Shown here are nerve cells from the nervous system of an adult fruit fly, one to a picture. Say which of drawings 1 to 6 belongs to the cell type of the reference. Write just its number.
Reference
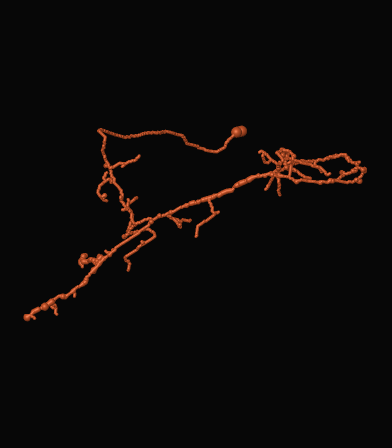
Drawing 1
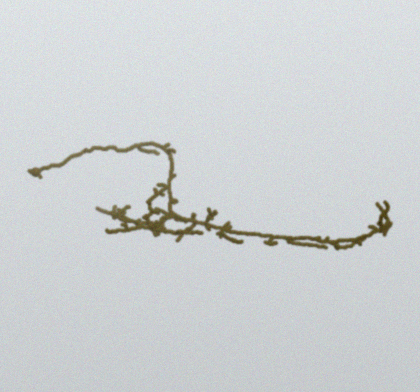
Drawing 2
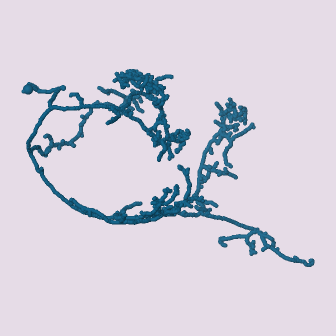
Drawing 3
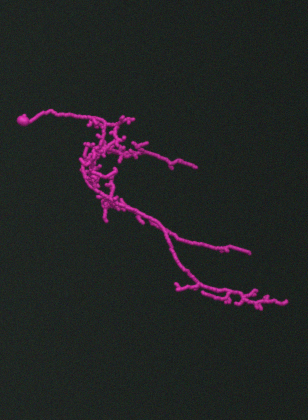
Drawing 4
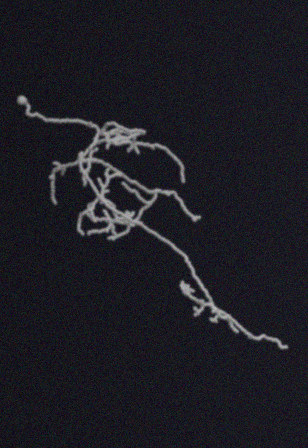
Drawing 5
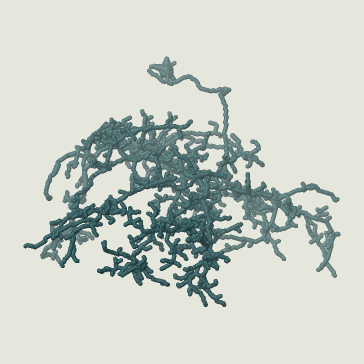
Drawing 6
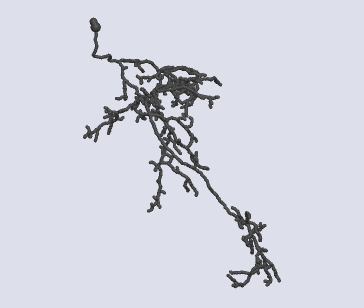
1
